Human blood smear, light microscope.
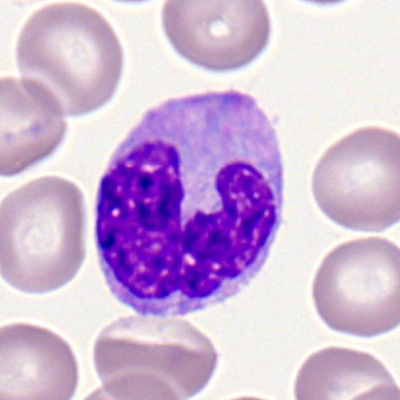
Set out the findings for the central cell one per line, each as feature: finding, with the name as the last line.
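Position: nucleus in lower part of cell, most cytoplasm above
Nucleus: deeply indented, notch opening upward
Chromatin: dark purple, coarsely clumped
Cytoplasm: pale blue-grey
Cell: monocyte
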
